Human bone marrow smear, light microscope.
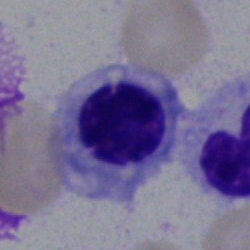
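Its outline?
Roughly round.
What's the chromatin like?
Dense and dark purple, with coarse clumps.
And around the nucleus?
A moderate rim of pale grey-blue cytoplasm on all sides, with a small pale clear area just above the nucleus.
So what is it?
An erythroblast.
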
